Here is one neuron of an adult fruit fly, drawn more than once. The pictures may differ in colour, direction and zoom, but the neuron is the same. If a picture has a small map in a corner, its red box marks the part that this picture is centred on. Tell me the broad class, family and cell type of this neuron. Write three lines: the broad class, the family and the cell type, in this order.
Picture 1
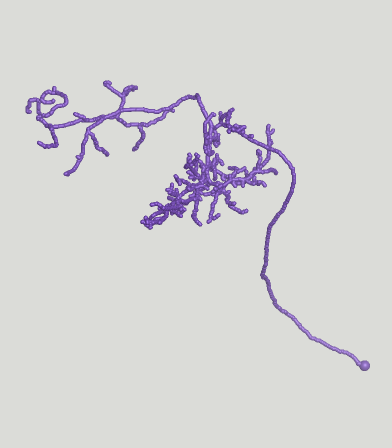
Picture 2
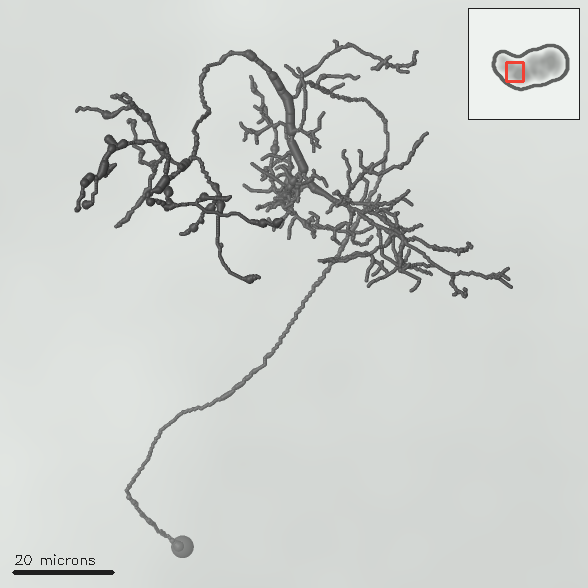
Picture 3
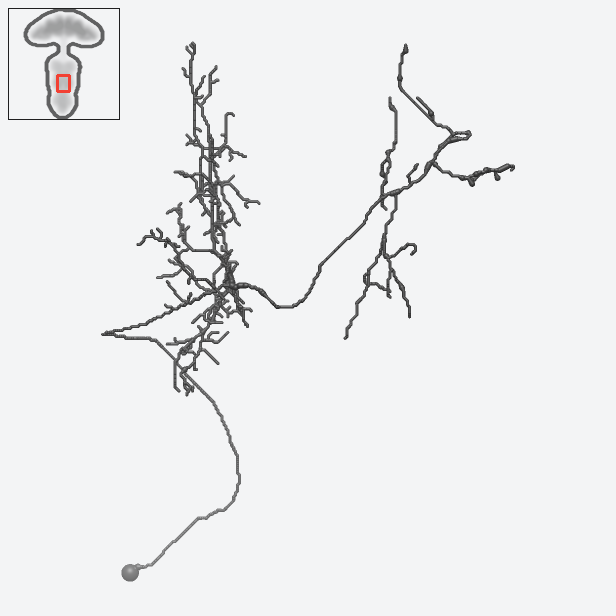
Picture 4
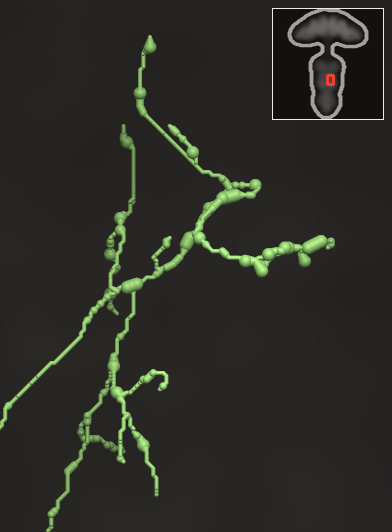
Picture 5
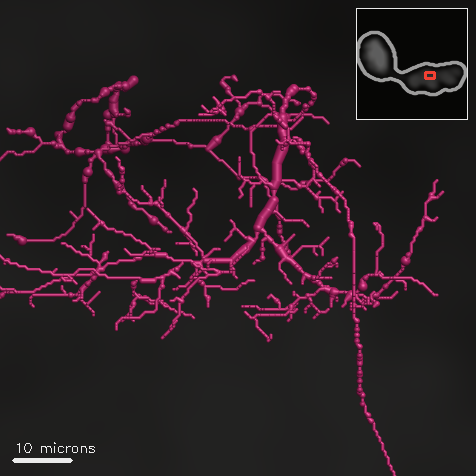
nerve-cord intrinsic neuron
hemilineage 06A
IN06A096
